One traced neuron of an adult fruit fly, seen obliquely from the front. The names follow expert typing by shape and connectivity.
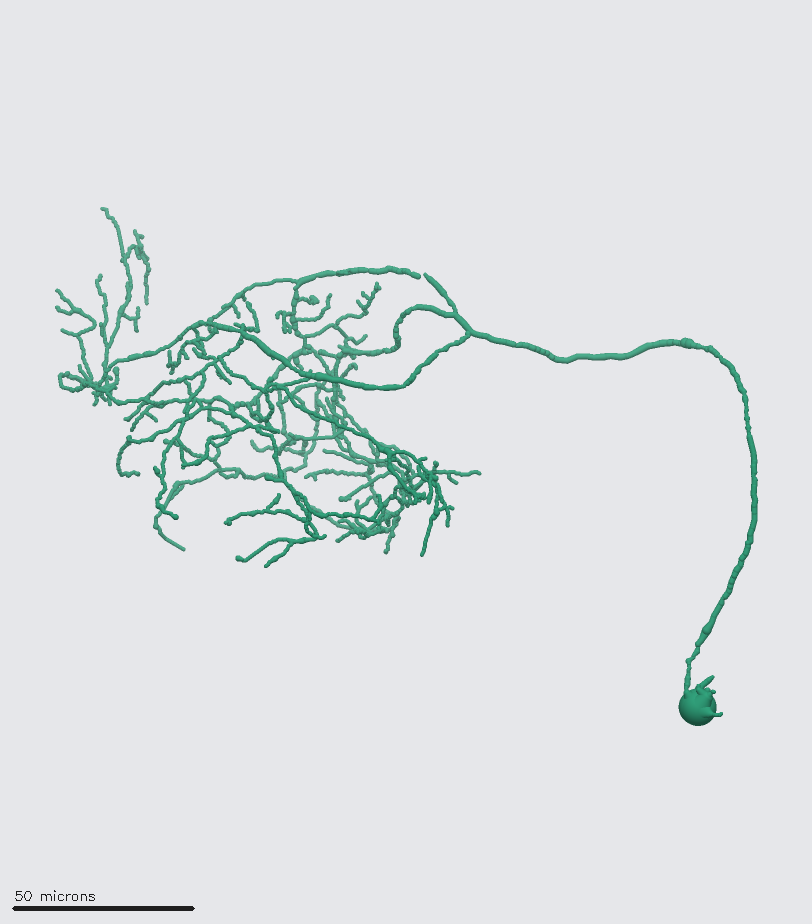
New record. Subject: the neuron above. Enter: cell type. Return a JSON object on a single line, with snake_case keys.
{"cell_type": "NPFL1-I"}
